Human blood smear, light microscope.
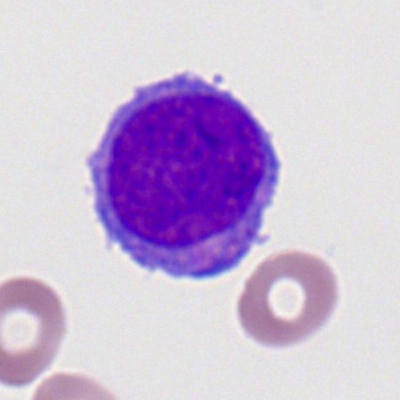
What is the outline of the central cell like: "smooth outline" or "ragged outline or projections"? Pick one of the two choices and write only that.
Ragged outline or projections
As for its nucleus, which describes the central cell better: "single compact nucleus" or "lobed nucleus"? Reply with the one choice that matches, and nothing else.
Single compact nucleus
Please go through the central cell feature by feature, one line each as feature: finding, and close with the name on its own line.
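Nucleus: fills most of the cell
Cytoplasm: narrow rim, stained blue
Rim: widest below the nucleus
Chromatin: deep purple, mottled with darker clumps
Name: myeloblast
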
